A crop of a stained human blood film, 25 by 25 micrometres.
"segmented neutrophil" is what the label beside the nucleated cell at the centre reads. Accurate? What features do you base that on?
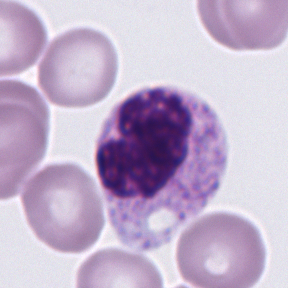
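Smooth, rounded outline without surface projections, about 14 by 11 micrometres. Nucleus takes up about 50% of the cell's area and lies toward the upper left; chromatin dark purple and coarsely clumped; no nucleoli. Cytoplasm pale lilac, with small purple granules scattered through it. Red cells lie close around, none overlapping.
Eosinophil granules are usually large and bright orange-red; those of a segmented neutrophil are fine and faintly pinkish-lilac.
Small purple granules here tell against eosinophil and toward segmented neutrophil.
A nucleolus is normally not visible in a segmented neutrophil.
None is seen, which agrees.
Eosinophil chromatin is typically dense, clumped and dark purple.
The chromatin thus does not count against eosinophil. The name offered, segmented neutrophil, holds.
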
